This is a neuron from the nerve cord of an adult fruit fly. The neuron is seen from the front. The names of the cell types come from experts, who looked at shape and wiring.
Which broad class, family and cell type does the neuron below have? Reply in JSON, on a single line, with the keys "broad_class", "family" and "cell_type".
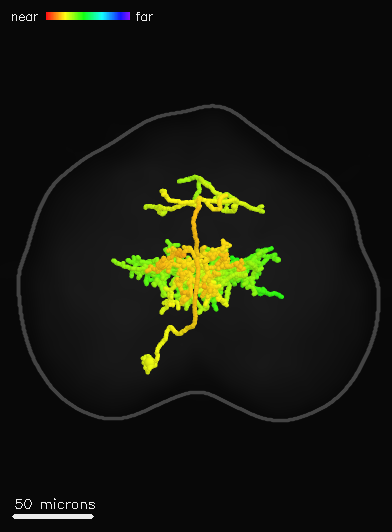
{"broad_class": "nerve-cord intrinsic neuron", "family": "hemilineage 12B", "cell_type": "IN12B015"}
